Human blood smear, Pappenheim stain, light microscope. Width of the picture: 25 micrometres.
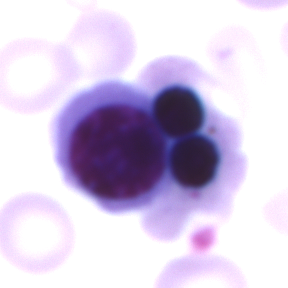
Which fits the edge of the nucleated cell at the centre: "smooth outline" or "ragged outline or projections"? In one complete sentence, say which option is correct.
What bounds the cell is a rough outline.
